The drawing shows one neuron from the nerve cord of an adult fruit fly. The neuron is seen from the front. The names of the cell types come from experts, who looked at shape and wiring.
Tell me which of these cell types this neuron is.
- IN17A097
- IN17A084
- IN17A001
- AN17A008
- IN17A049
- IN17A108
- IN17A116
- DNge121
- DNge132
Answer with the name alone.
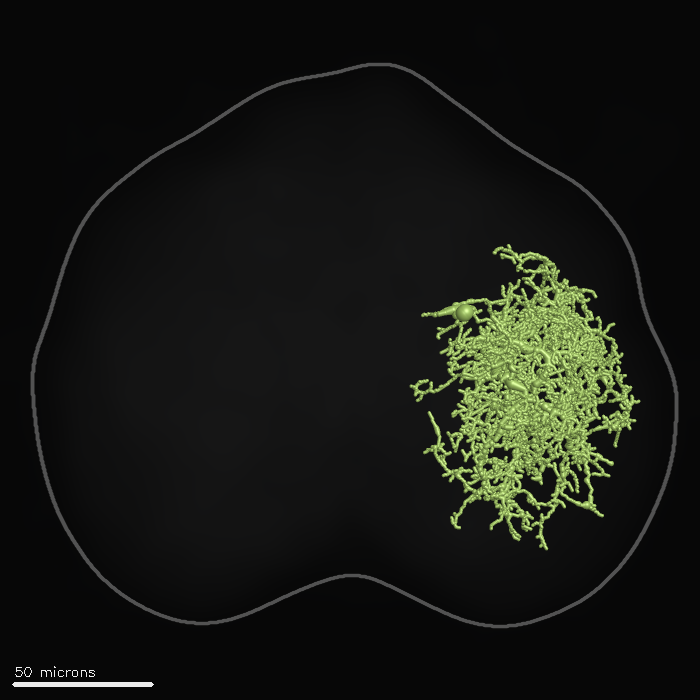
IN17A001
